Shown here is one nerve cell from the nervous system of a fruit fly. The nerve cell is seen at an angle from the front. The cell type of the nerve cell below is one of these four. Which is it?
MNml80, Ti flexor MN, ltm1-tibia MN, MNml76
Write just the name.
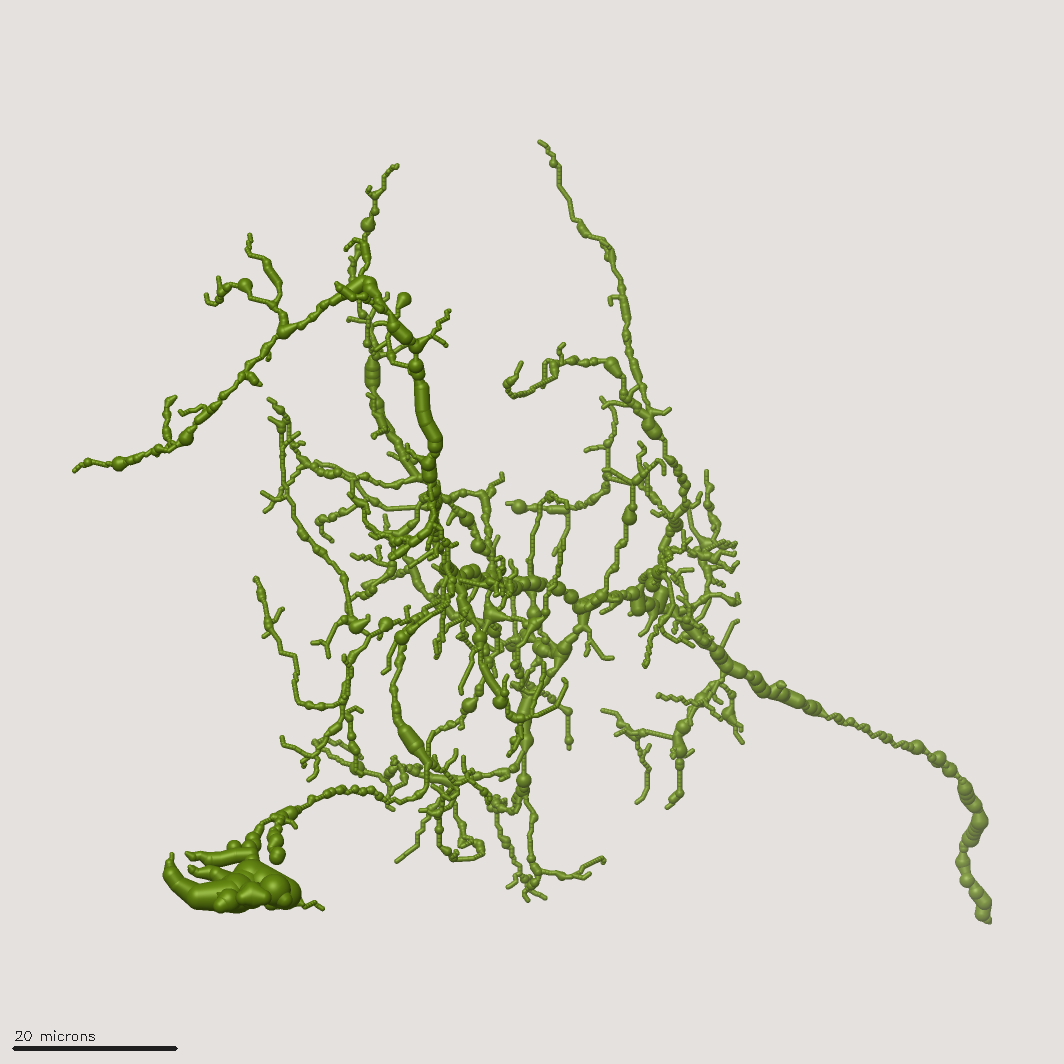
MNml80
